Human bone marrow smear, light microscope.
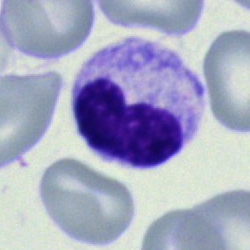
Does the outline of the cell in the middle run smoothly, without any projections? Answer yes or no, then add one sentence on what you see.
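Yes. The cell outline is round and smooth.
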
